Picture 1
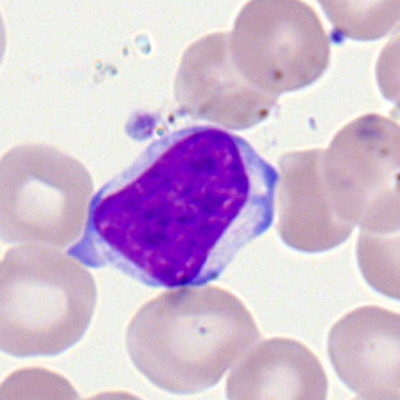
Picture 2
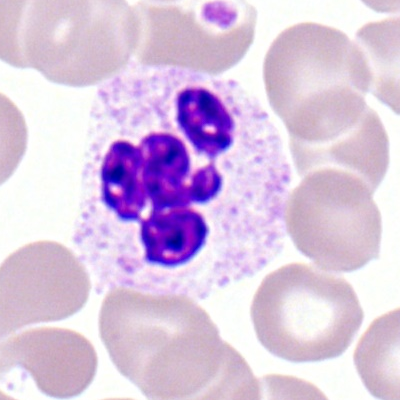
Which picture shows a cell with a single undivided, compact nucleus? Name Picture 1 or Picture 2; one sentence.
Picture 1 contains the cell with a compact, undivided round, oval or kidney-shaped nucleus.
